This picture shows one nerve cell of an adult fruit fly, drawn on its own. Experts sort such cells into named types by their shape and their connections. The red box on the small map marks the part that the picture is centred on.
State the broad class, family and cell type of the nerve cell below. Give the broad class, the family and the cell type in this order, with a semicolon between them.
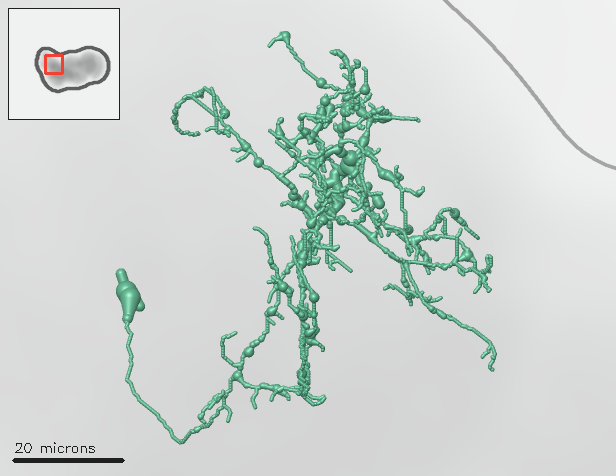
nerve-cord intrinsic neuron; hemilineage 13A; IN13A042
